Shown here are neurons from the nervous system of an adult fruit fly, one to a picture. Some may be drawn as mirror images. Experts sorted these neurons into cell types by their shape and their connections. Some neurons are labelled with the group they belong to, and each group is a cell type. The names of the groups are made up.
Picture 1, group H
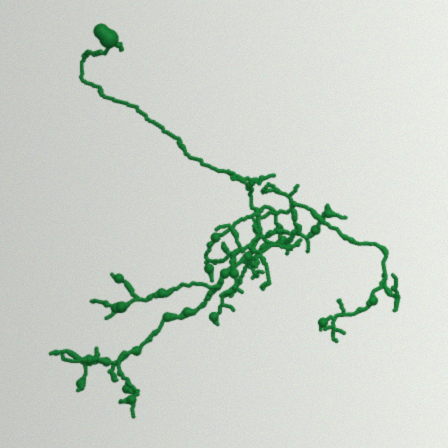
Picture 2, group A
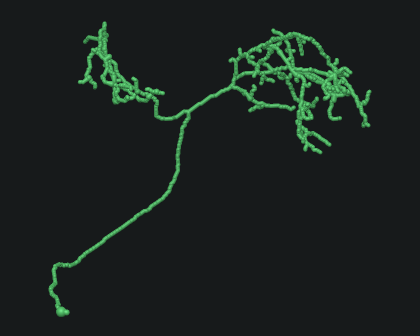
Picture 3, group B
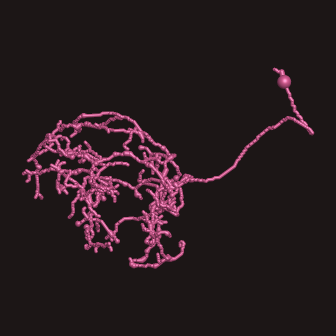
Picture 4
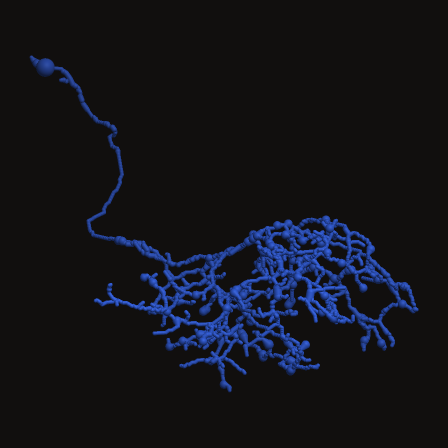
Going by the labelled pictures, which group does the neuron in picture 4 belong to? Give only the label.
group B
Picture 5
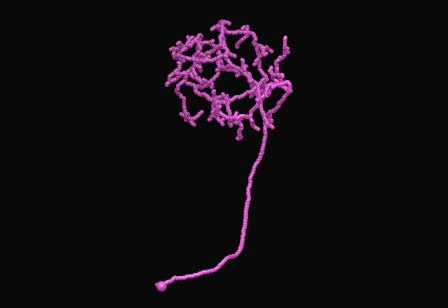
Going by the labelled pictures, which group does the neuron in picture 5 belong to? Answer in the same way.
group A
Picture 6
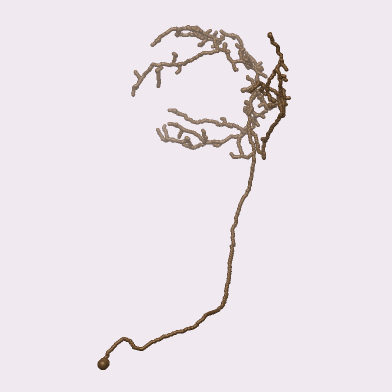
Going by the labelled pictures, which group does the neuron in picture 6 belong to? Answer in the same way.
group A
